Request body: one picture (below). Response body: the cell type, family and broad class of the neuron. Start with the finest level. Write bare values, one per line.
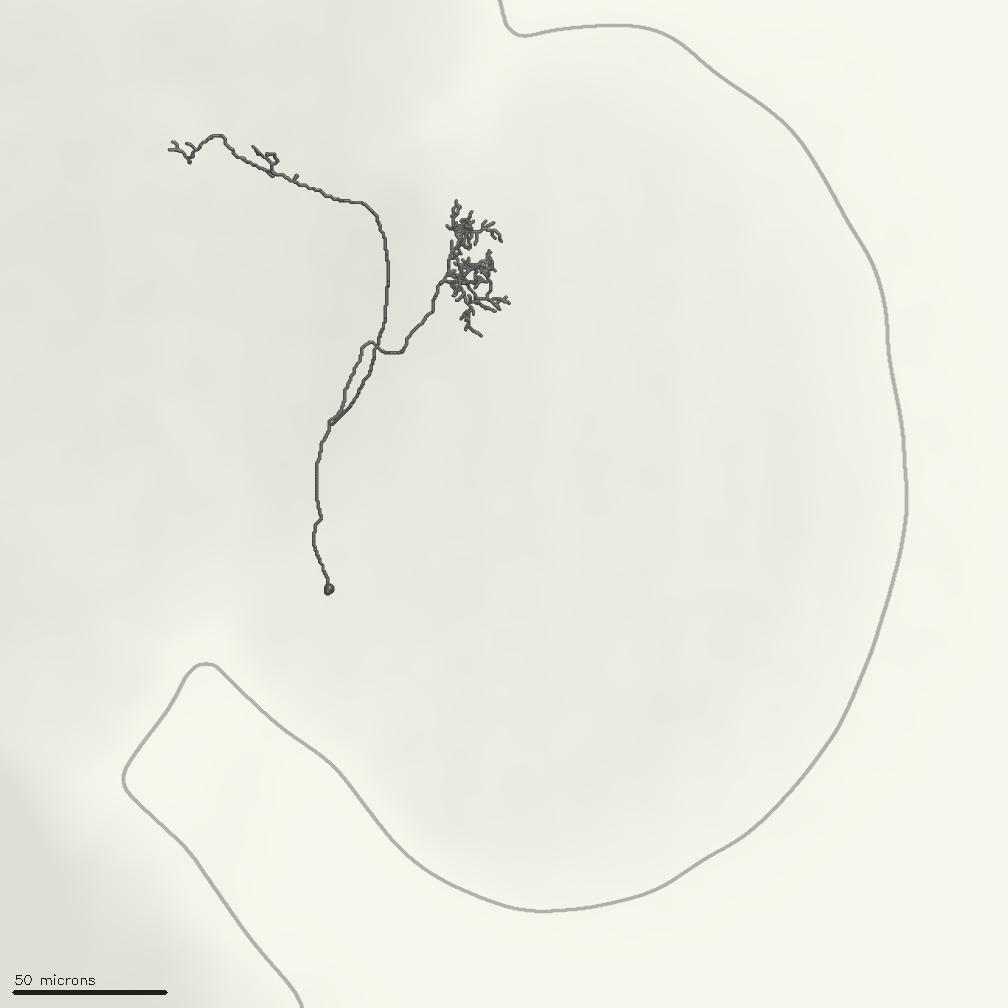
LC24
LC
visual projection neuron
